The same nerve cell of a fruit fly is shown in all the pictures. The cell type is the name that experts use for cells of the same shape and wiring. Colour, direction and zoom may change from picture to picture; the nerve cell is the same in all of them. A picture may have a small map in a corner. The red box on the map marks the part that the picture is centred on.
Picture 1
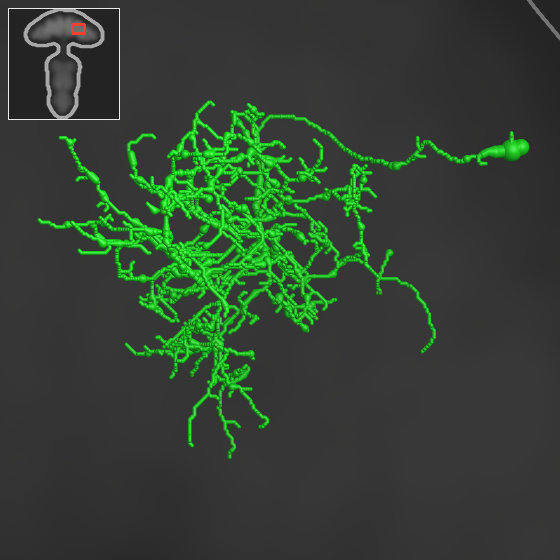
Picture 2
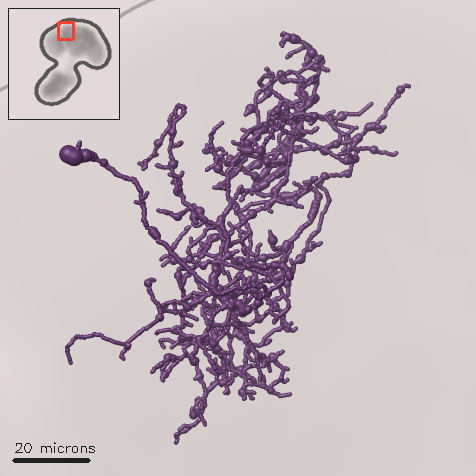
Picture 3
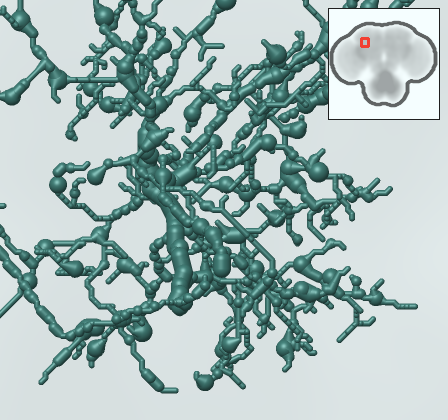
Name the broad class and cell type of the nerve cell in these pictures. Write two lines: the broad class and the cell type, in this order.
central-brain intrinsic neuron
SLP034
